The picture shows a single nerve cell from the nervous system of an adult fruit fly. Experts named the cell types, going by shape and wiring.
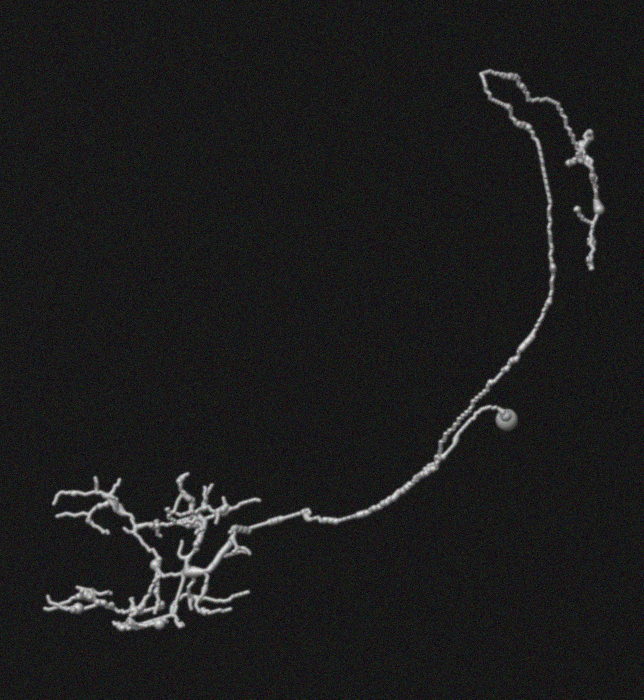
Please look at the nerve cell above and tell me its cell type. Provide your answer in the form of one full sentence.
The cell type carried by this nerve cell is MeLo3a.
